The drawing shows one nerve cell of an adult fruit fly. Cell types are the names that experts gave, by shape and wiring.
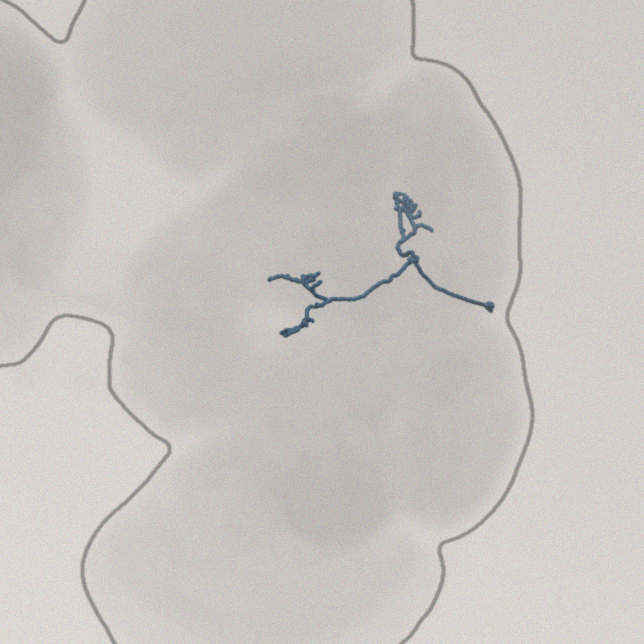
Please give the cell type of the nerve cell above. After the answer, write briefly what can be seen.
Its cell type is PS008_b. It is a central-brain intrinsic neuron. As drawn here it is wider than it is tall.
